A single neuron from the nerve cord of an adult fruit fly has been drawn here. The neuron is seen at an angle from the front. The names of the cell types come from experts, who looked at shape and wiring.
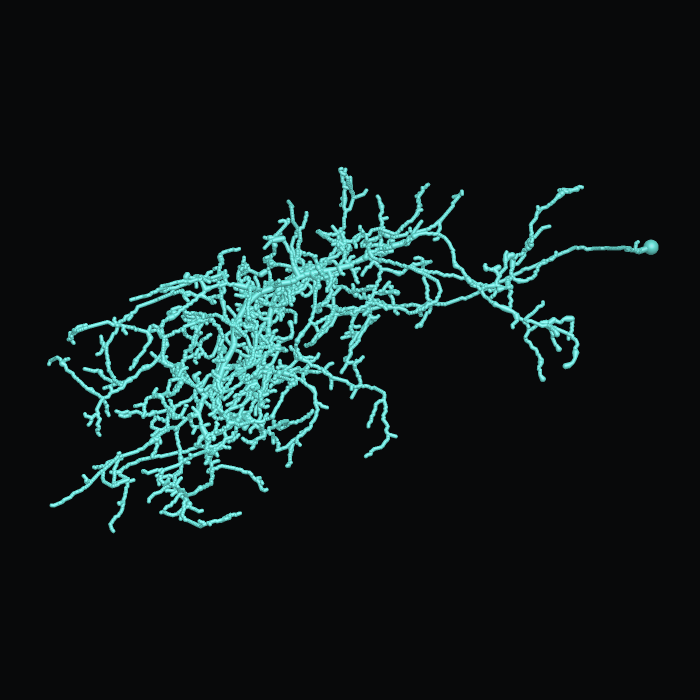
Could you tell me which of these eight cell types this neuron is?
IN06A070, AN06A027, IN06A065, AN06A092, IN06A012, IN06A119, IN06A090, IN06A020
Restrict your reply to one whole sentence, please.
The neuron here falls under cell type IN06A020.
